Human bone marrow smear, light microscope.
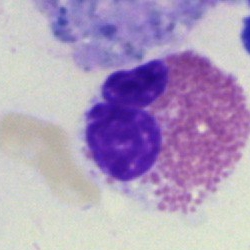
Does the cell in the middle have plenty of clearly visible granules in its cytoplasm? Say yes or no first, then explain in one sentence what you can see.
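Yes. The cytoplasm is packed with coarse, round, pinkish-orange granules.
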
